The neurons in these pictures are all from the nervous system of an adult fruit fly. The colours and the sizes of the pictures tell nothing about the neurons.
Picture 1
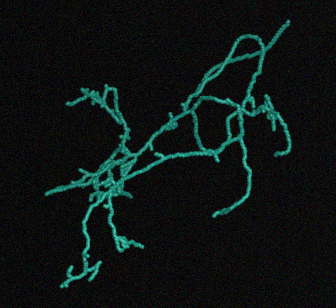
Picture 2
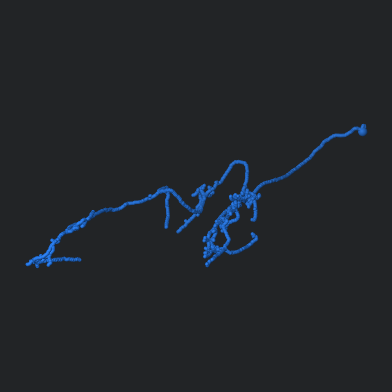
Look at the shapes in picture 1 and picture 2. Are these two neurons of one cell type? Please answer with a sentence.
They are of the same cell type.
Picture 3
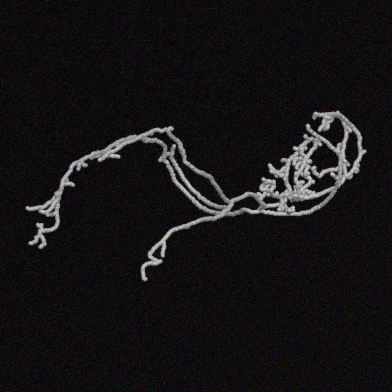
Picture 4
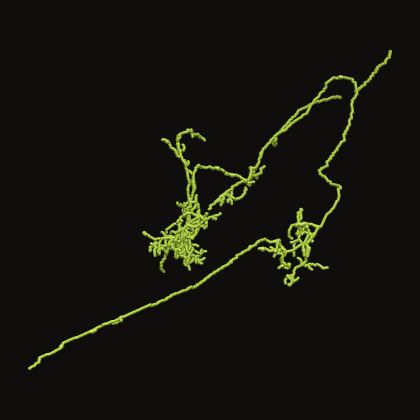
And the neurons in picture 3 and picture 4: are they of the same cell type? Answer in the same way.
They are of different cell types.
